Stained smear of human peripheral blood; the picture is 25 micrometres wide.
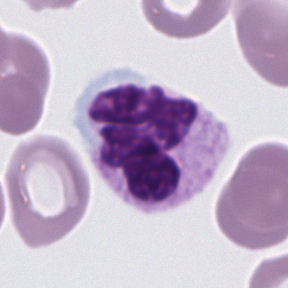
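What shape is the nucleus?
It is folded into several overlapping lobes.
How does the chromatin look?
Dark purple and coarsely clumped.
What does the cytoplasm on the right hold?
Fine pinkish-lilac granules.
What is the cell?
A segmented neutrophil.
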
